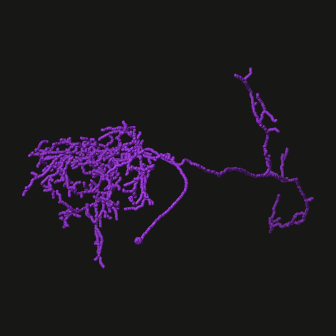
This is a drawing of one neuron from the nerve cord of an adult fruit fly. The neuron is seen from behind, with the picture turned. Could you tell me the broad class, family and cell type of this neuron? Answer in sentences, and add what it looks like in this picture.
Its broad class is nerve-cord intrinsic neuron. Its family is hemilineage 23B. The cell type is IN23B021. The picture shows dozens of branch ends. As drawn here it is wider than it is tall.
